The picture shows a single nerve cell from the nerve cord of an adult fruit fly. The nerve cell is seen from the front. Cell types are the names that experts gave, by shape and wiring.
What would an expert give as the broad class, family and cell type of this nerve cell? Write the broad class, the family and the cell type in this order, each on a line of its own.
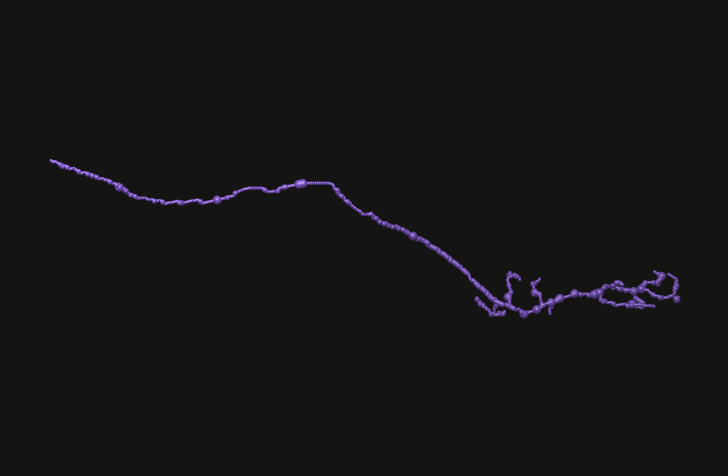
sensory neuron entering the nerve cord
class gustatory
WG1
